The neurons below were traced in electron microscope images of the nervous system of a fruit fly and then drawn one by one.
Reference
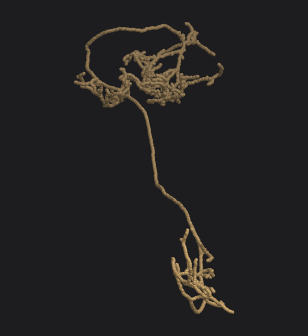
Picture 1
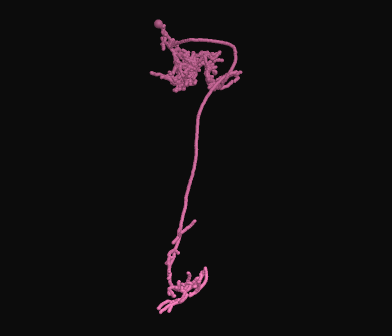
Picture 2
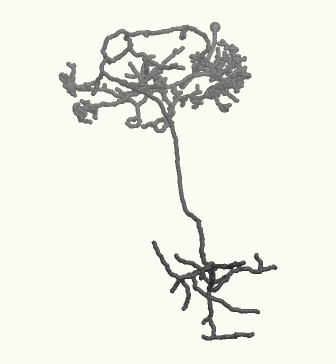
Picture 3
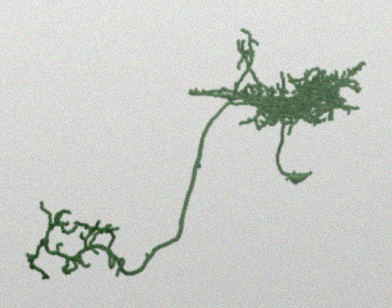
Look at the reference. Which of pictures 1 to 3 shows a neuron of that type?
1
